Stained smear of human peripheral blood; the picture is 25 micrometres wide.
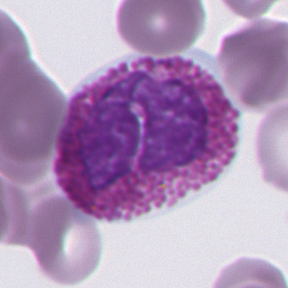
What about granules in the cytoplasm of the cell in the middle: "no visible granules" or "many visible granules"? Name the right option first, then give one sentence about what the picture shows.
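Many visible granules. Coarse round granules pack the cytoplasm all around the nucleus.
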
